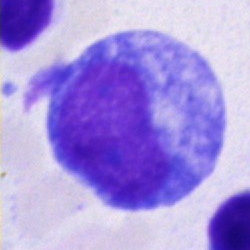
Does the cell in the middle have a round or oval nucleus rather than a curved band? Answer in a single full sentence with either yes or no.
Yes, in this cell the nucleus is one compact, round or oval mass.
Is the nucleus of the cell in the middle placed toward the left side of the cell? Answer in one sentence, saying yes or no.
Yes, what lies to the right of the nucleus is most of the cytoplasm.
